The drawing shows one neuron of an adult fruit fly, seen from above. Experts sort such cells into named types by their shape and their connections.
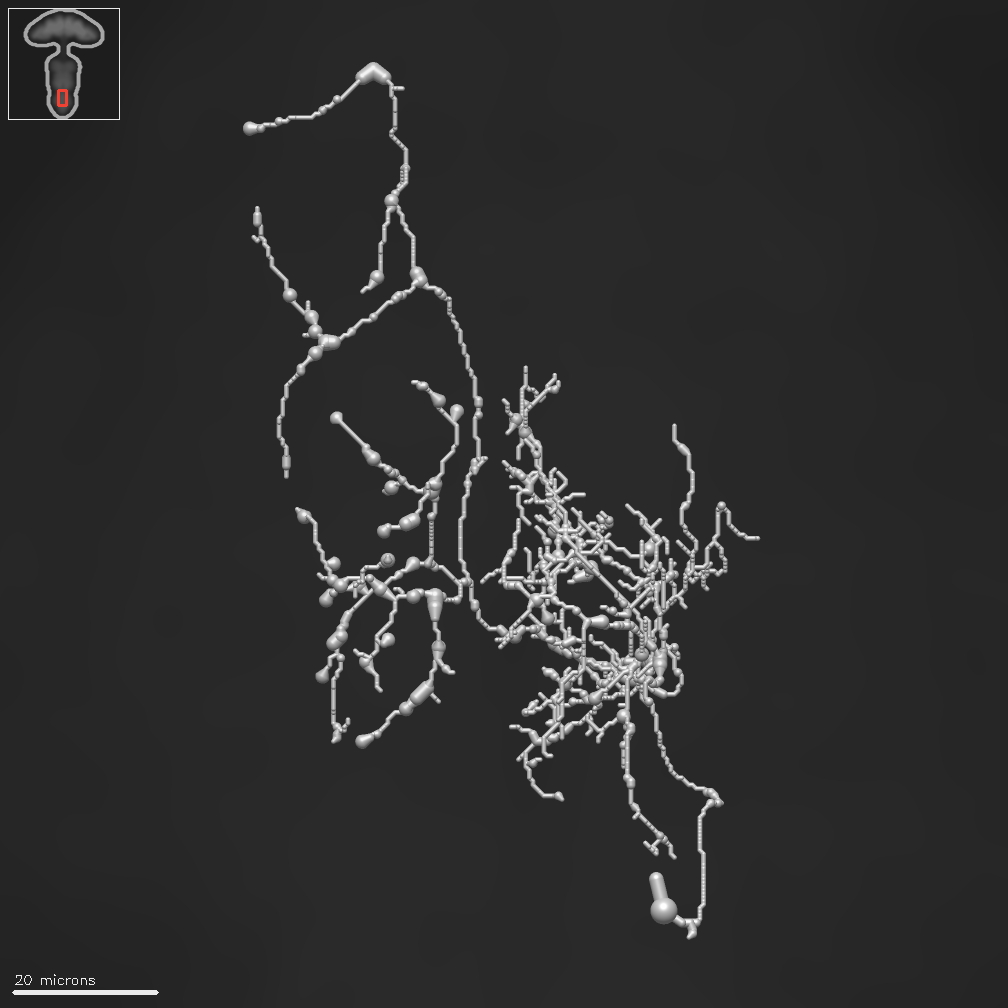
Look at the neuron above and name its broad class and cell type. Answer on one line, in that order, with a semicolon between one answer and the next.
nerve-cord intrinsic neuron; INXXX412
